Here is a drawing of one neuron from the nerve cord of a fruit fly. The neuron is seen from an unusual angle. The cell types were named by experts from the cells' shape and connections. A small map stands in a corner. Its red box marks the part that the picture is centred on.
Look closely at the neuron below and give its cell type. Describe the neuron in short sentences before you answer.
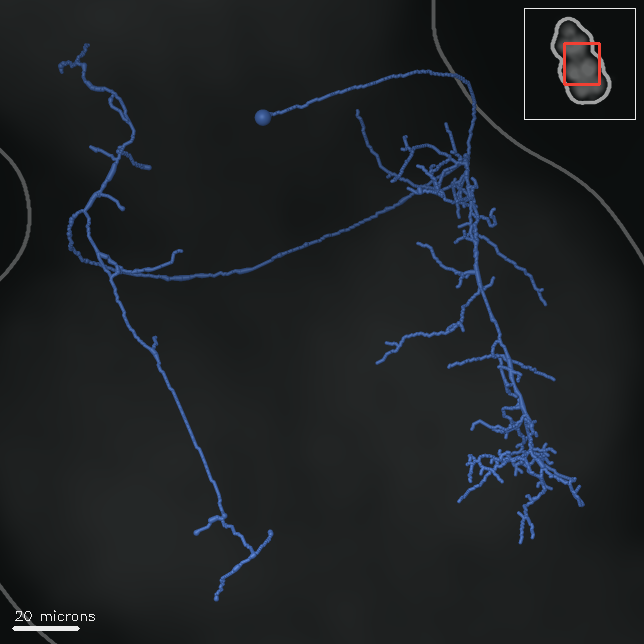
From top to bottom in the picture it spans about 180 microns. The picture shows dozens of branch ends. Its broad class is nerve-cord intrinsic neuron. The cell type is IN19B071.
